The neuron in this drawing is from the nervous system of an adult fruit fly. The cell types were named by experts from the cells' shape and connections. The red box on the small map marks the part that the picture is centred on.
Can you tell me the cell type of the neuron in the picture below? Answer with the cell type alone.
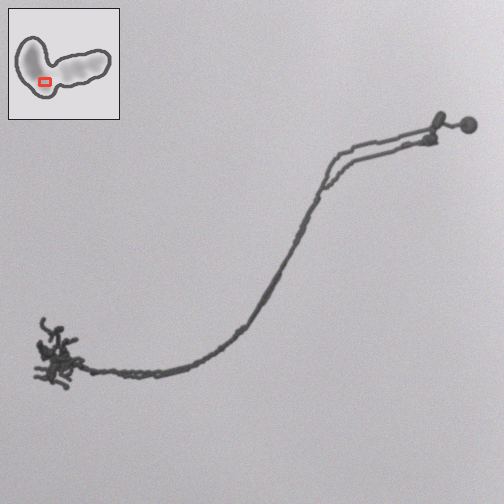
T4d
